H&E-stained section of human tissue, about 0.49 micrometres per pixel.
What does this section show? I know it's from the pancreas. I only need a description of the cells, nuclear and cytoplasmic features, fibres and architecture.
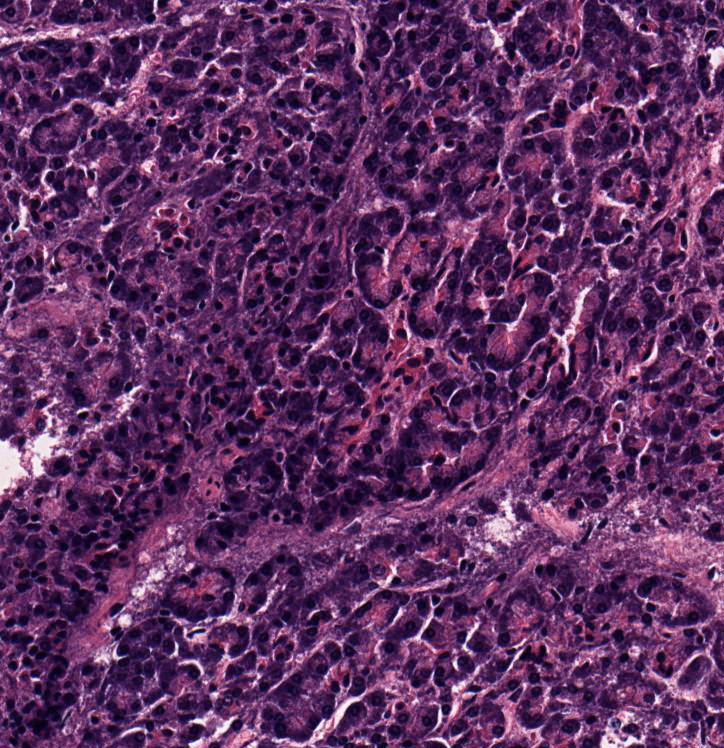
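Across the lower third of the field, a band of pale pink fibrous stroma runs from the lower left toward the right. Throughout, the nuclei are round and darkly stained. No fat cells are present anywhere in the field. At the left edge, just below the middle, lies a small empty white space.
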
